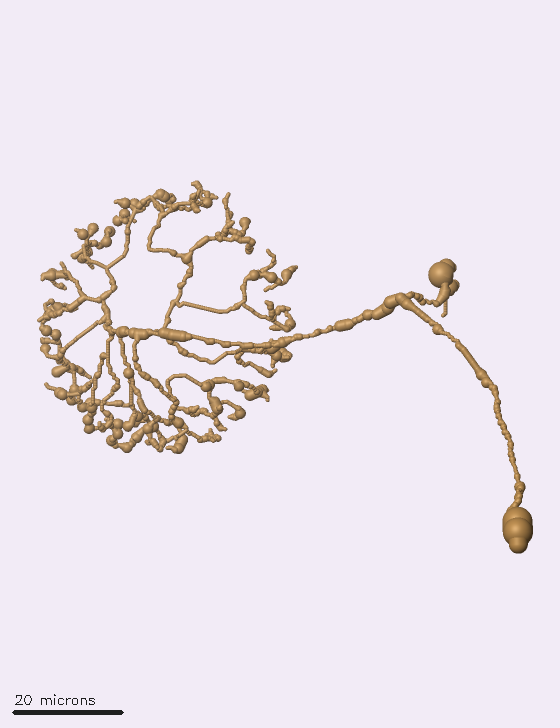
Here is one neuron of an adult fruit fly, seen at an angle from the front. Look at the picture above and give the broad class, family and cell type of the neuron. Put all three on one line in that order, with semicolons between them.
central-brain intrinsic neuron; hemilineage EBa1; ER2_a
